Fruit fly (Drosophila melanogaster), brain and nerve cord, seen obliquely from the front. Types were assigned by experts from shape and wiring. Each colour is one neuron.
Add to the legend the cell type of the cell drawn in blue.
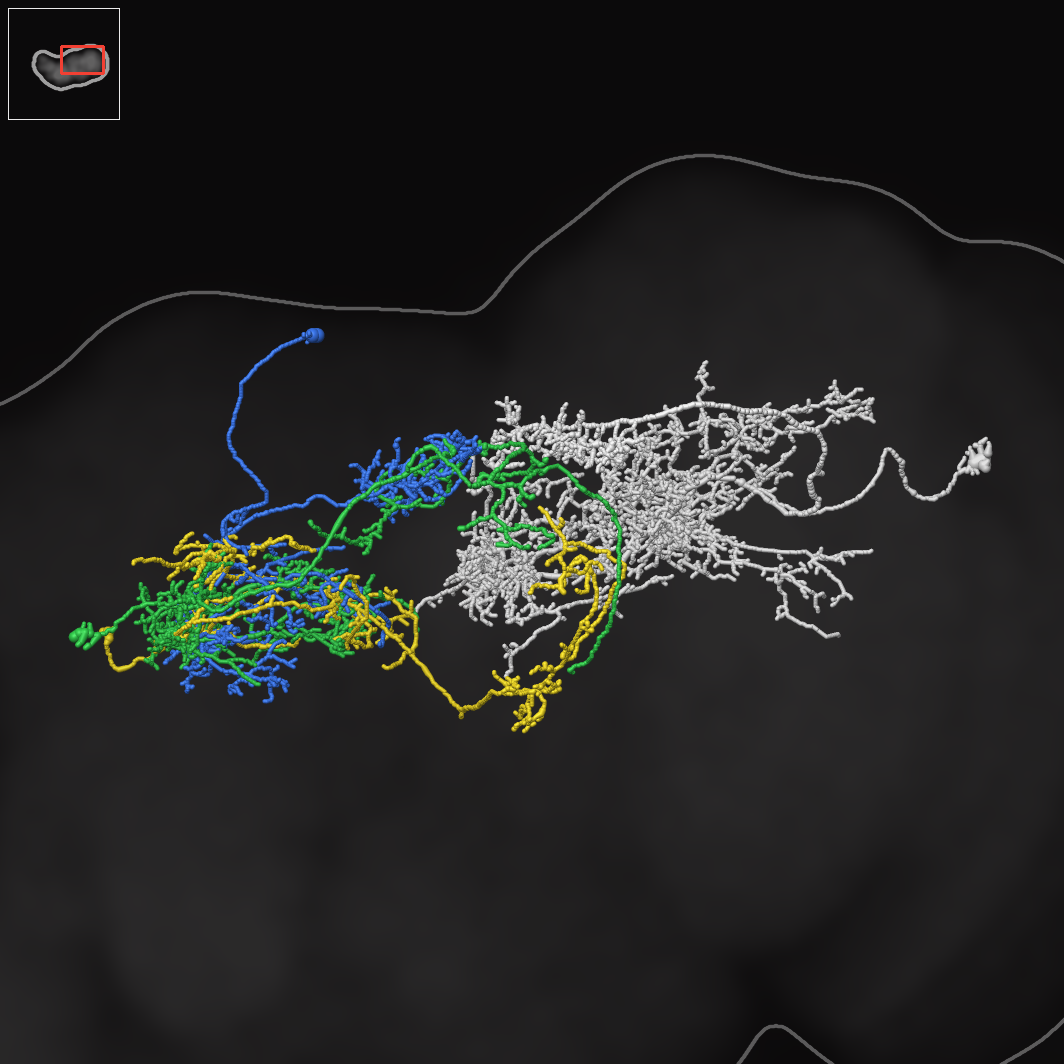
SMP496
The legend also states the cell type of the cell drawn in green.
SMP040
